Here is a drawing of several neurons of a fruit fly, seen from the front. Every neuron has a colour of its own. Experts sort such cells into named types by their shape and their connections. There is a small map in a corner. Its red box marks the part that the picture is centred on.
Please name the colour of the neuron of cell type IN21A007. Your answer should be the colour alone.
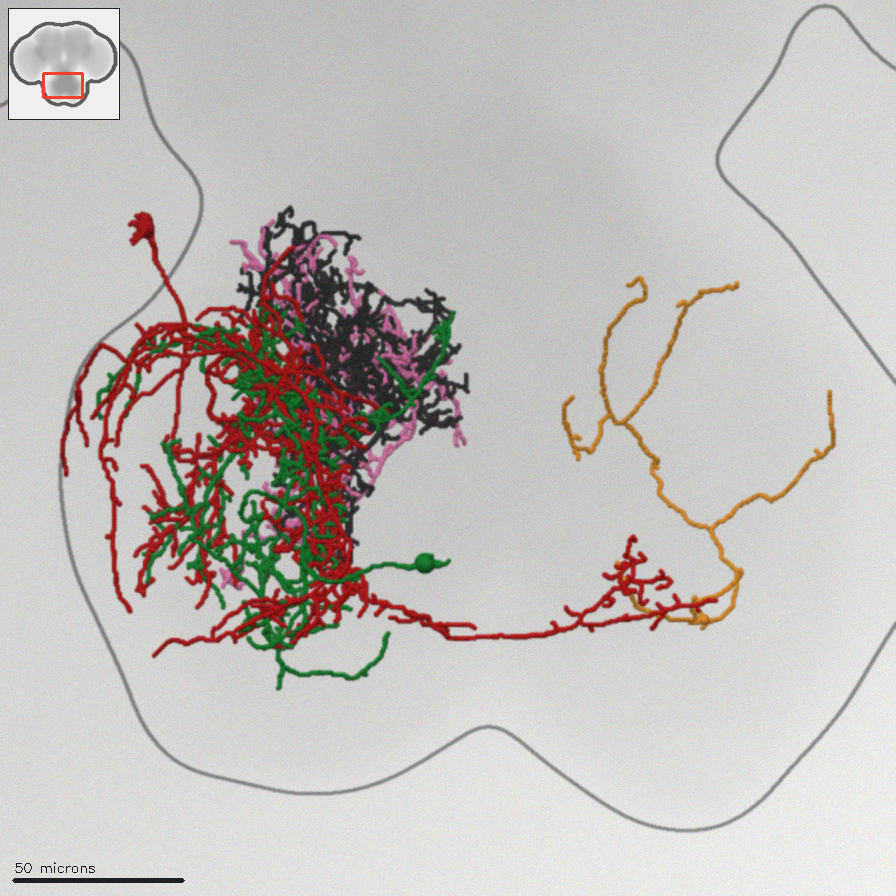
black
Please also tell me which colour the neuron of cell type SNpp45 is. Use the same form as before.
orange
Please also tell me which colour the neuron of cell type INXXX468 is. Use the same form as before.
green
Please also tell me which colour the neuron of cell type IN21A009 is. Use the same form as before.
red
